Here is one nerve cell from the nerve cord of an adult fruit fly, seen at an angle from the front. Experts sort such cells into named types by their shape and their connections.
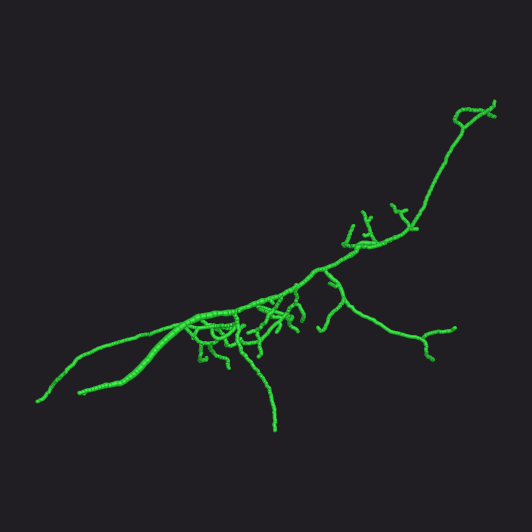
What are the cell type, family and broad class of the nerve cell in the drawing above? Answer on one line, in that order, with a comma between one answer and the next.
DNp11, DNp, descending neuron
